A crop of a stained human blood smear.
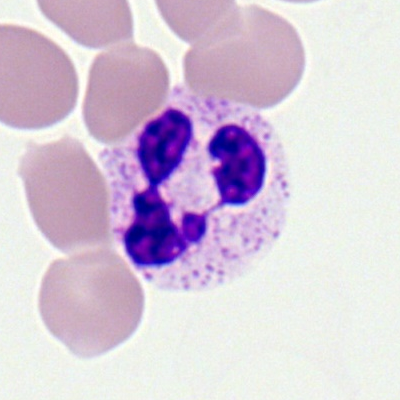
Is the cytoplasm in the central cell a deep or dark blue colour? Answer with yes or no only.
No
